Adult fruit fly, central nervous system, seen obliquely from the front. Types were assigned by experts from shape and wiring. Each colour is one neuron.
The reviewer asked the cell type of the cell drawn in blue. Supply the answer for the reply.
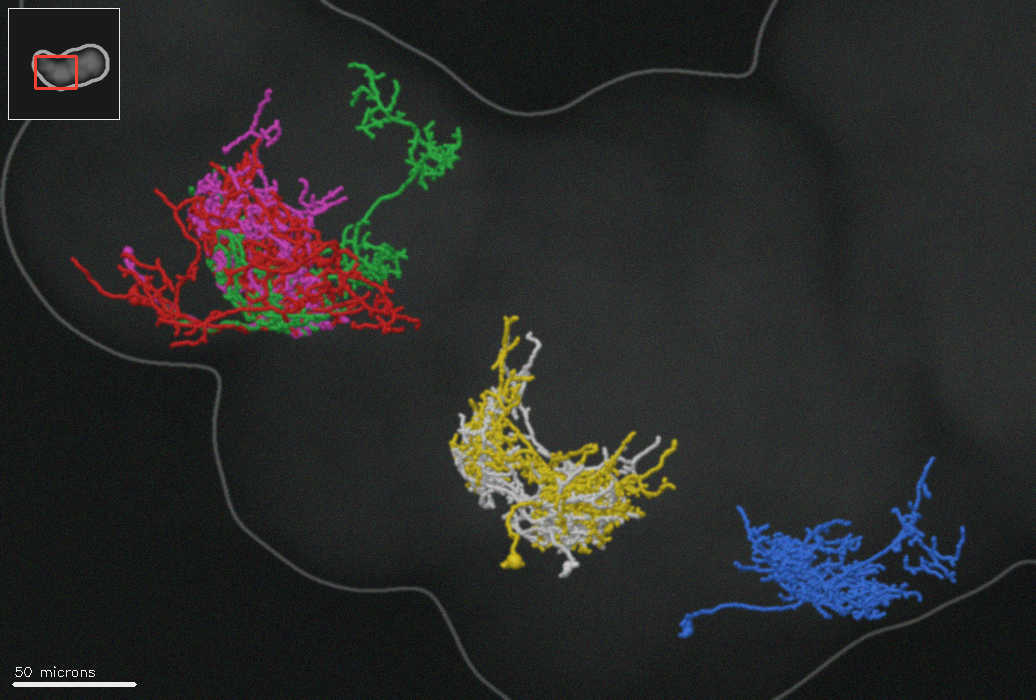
IN13B025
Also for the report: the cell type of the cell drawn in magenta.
IN13B026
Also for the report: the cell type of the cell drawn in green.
IN13B027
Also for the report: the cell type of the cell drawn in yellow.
IN14A011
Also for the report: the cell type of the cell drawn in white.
IN13B030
